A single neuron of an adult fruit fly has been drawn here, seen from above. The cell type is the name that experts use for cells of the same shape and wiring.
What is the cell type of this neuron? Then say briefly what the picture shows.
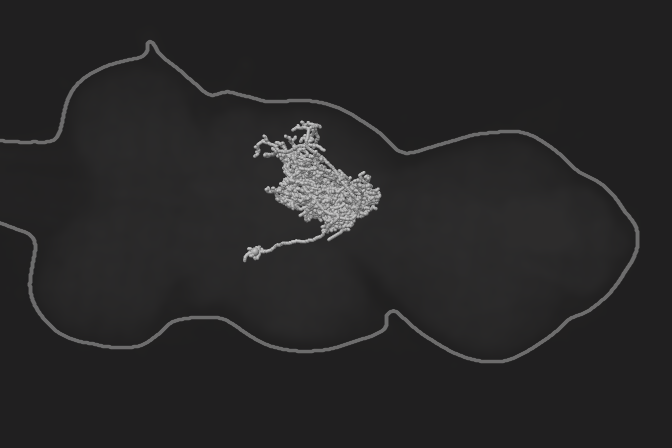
It is of cell type IN26X001. It is a nerve-cord intrinsic neuron. It lies in the nerve cord. The cell body is in the middle of the picture.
